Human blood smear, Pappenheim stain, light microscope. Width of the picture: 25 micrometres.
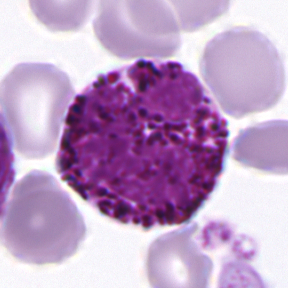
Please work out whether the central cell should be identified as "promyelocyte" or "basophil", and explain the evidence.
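It's a basophil. Looking closely, the cell is crowded with coarse granules, dark purple to nearly black and of unequal size. Granules lie over the nucleus too, hiding its outline.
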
